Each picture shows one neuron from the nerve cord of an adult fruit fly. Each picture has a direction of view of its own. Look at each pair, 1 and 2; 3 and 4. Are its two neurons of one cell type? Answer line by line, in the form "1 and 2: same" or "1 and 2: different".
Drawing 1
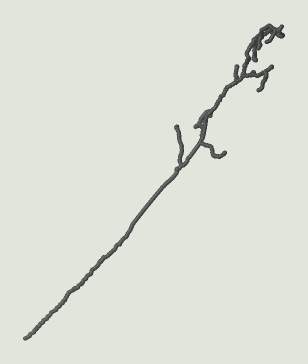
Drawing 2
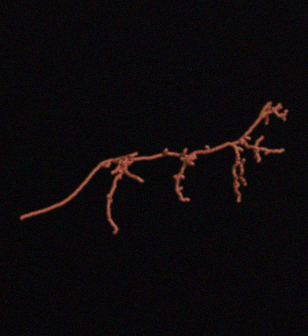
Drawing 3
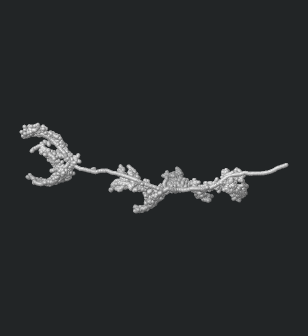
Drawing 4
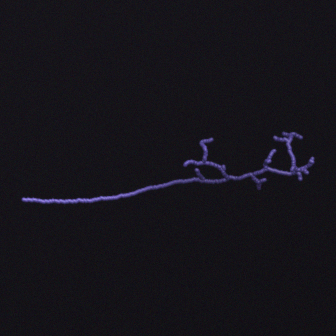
1 and 2: different
3 and 4: different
